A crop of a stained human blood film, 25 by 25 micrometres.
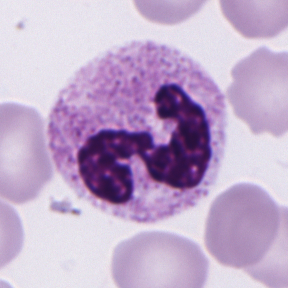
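Segmented neutrophil at the centre of this blood smear: look at the dark purple, coarsely clumped chromatin, with no nucleoli showing in the nucleus. Fine pink-violet granules fill the cytoplasm evenly, and you won't find any vacuoles there.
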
